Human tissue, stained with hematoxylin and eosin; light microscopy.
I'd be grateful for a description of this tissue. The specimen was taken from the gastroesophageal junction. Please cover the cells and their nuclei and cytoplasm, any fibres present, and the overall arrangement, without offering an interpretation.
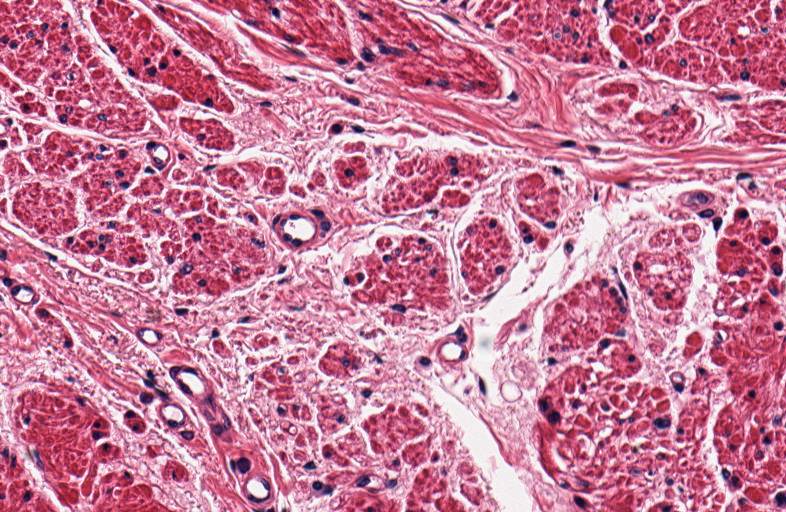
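You've got muscle fibres in rounded bundles of varying size, with pale connective tissue septa between them across the field. Most bundles are cut across, so the fibres look like small round profiles. The cytoplasm is a deep eosinophilic red, and the nuclei in the bundles are small, dark and scattered.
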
